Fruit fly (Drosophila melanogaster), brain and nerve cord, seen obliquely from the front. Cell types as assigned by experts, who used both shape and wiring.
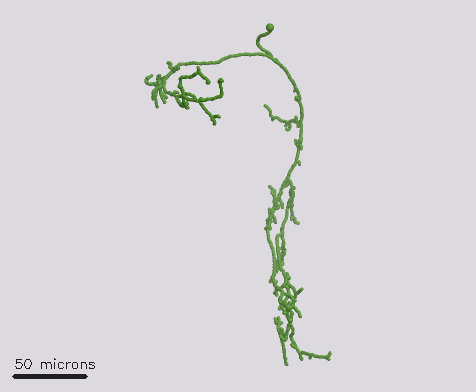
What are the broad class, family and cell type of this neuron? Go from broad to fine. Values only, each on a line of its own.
visual projection neuron
hemilineage SLPpl1
CL125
